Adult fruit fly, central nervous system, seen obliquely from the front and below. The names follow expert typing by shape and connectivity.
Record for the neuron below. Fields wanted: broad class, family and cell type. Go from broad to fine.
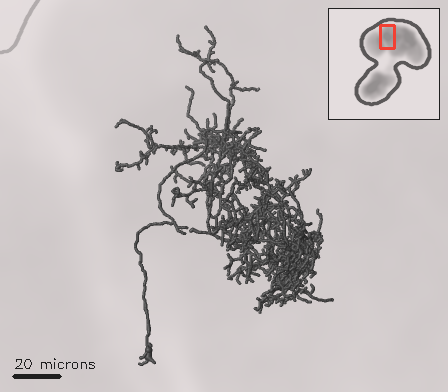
central-brain intrinsic neuron; hemilineage VLPl&p2_lateral; AVLP098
